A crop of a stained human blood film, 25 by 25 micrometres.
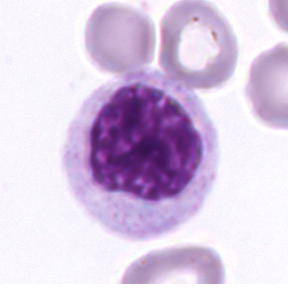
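Metamyelocyte, stained peripheral blood smear, central cell. Outline smooth, roughly round. No nucleoli seen. Cytoplasm a wider band below the nucleus than above it, holding fine pinkish-purple granules.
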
